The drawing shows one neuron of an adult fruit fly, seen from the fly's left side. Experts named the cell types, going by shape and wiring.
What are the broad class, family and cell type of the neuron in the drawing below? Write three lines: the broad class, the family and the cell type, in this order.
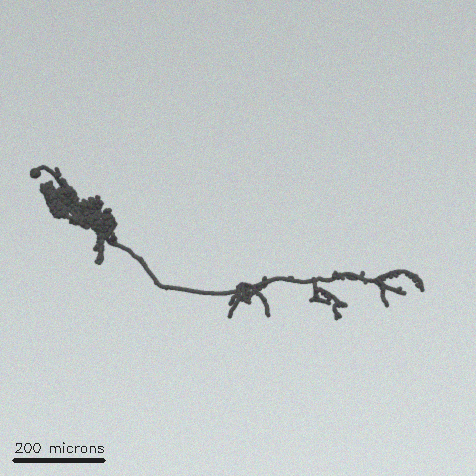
descending neuron
hemilineage WEDd1
DNa02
